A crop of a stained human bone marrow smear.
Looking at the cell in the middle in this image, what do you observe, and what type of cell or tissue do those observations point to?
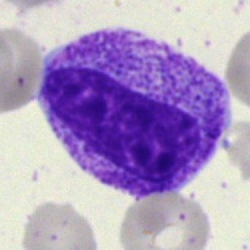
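Notice the nucleus, set off-centre toward the lower left of the cell. Its dark purple chromatin forms coarse clumps with paler areas between them. Abundant cytoplasm takes up roughly half the cell, and no vacuoles are visible in it. This is a myelocyte.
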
